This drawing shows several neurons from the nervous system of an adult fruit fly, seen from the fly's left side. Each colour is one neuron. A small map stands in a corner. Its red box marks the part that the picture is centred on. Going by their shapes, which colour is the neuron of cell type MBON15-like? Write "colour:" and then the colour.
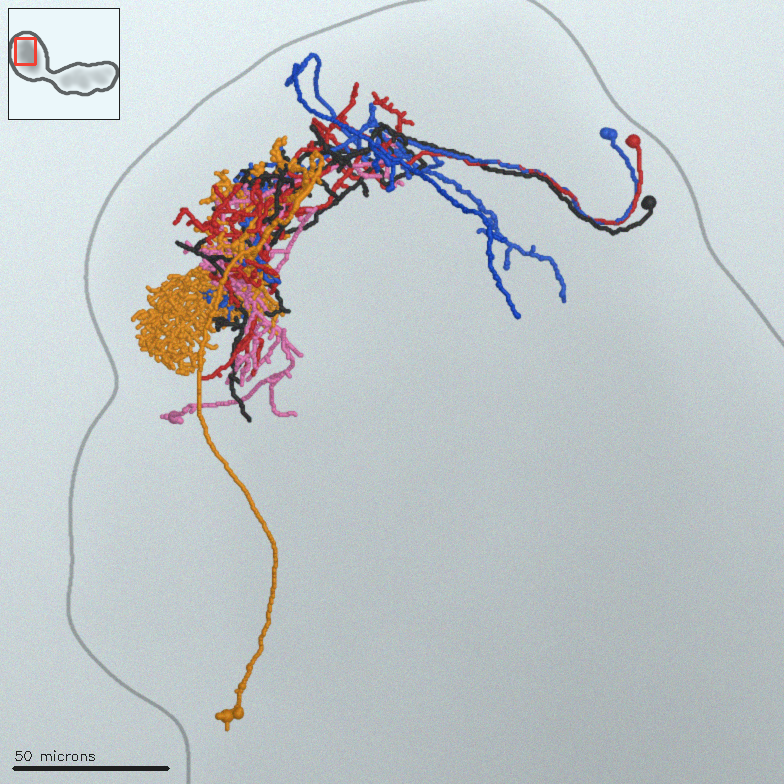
colour: blue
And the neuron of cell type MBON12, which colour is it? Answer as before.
colour: orange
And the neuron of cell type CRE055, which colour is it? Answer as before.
colour: pink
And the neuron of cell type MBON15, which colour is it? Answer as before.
colour: black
